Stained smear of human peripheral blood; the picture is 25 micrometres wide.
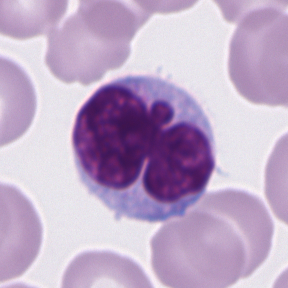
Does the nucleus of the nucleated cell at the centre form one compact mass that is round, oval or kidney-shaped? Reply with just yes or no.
No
